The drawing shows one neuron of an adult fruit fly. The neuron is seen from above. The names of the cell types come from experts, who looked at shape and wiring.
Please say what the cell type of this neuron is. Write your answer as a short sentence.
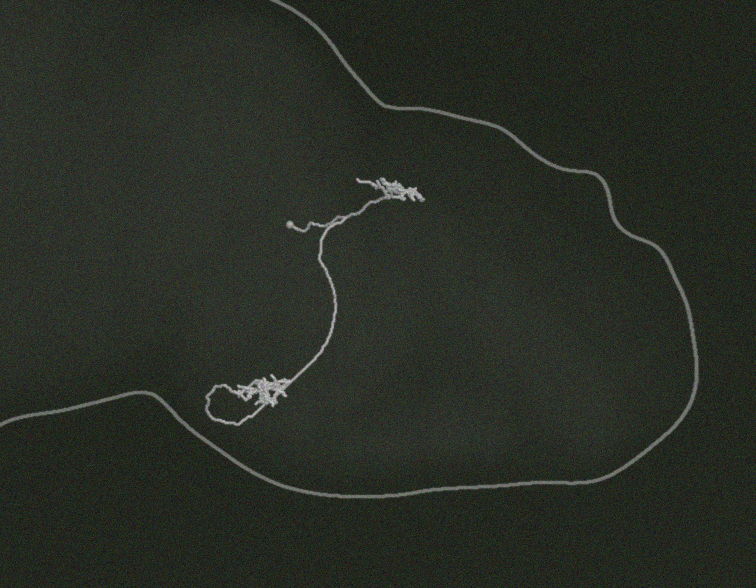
The cell type is Tm30.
